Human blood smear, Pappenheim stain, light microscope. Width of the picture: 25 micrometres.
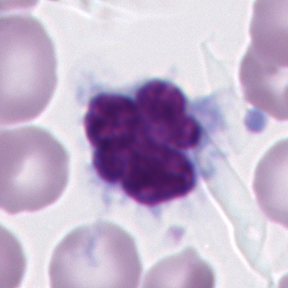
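Hairy cell, the nucleated cell centred in this stained smear of peripheral blood. Dense, dark purple chromatin fills the nucleus, in which no nucleoli are visible. The cytoplasm is pale blue-grey. A small round bluish fragment lies just to the right of the cell.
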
